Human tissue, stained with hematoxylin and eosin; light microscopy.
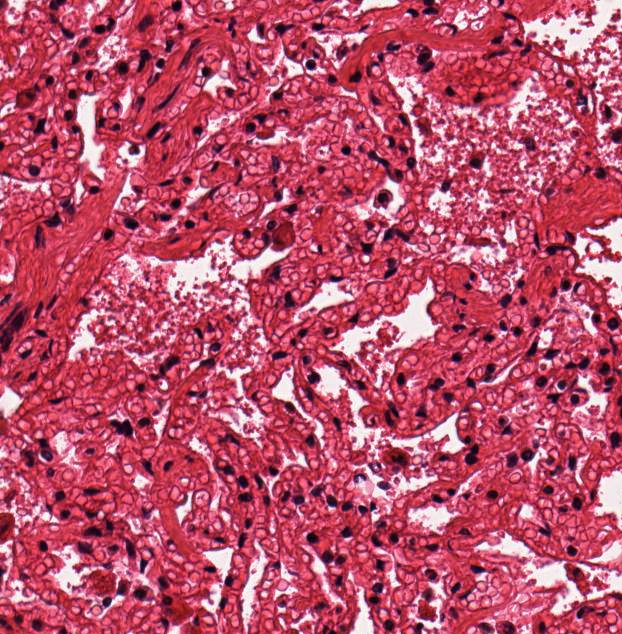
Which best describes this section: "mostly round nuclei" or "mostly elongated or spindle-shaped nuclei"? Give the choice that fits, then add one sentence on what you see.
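Mostly round nuclei. Nuclei of the main cells are small, round and darkly stained.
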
